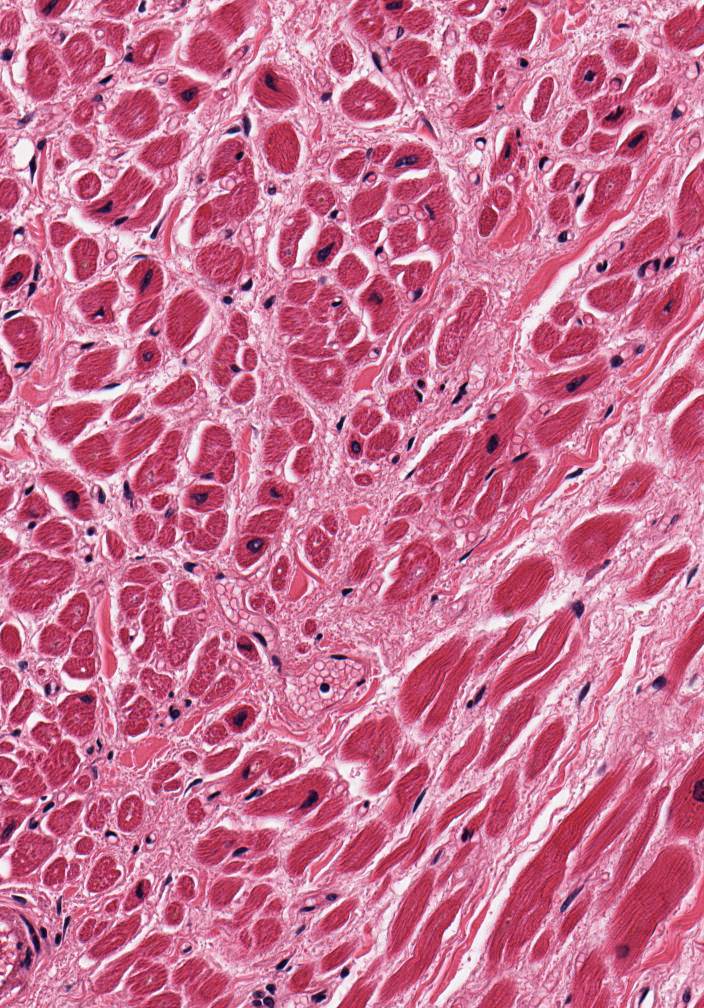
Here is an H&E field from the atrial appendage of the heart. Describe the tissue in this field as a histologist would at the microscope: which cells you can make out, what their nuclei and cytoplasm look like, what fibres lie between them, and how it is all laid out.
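You'll see the muscle fibres cut mostly in cross-section in the upper left and mostly lengthwise in the lower right. Their cytoplasm is deeply eosinophilic, dense and red. Small dark spindle-shaped nuclei sit singly in the connective tissue between fibres, and narrow white clefts separate many fibres from that connective tissue.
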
